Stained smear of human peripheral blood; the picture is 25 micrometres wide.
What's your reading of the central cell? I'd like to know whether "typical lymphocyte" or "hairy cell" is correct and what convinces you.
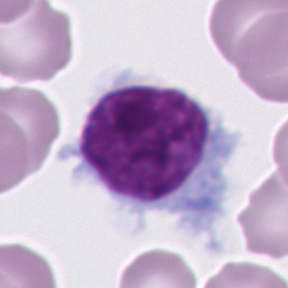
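Hairy cell, not typical lymphocyte.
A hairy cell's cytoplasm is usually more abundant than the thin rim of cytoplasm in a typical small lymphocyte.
Here the cytoplasm is pale blue and widest on the lower right side of the nucleus. Cytoplasmic edge ragged, with many fine hair-like projections. Nucleus round, about 11 micrometres across; chromatin dark purple, mottled and patchy.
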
